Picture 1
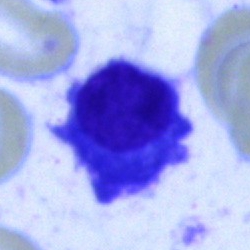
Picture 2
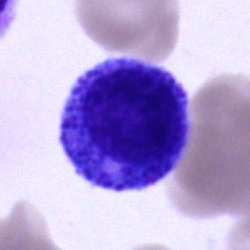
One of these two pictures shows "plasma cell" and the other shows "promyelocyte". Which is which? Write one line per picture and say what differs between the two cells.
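Picture 1 is a plasma cell. No distinct granules are visible in the cytoplasm.
Picture 2 is a promyelocyte. Coarse dark purple granules are seen across the whole cell, over the nucleus as well.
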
